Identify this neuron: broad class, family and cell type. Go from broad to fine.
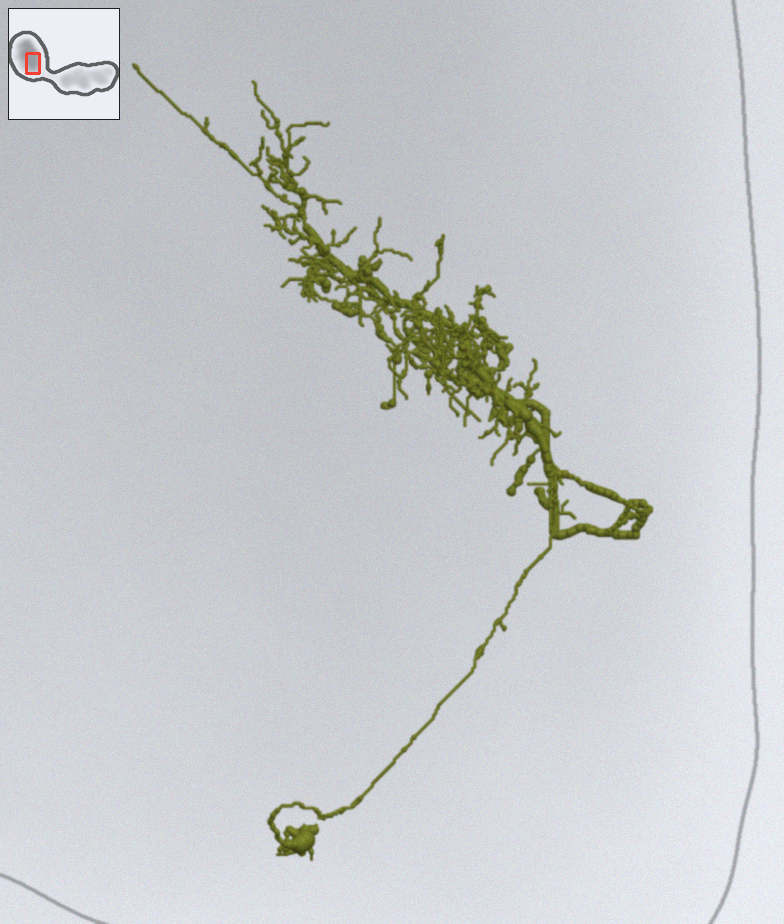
central-brain intrinsic neuron; hemilineage LB6; CB0164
